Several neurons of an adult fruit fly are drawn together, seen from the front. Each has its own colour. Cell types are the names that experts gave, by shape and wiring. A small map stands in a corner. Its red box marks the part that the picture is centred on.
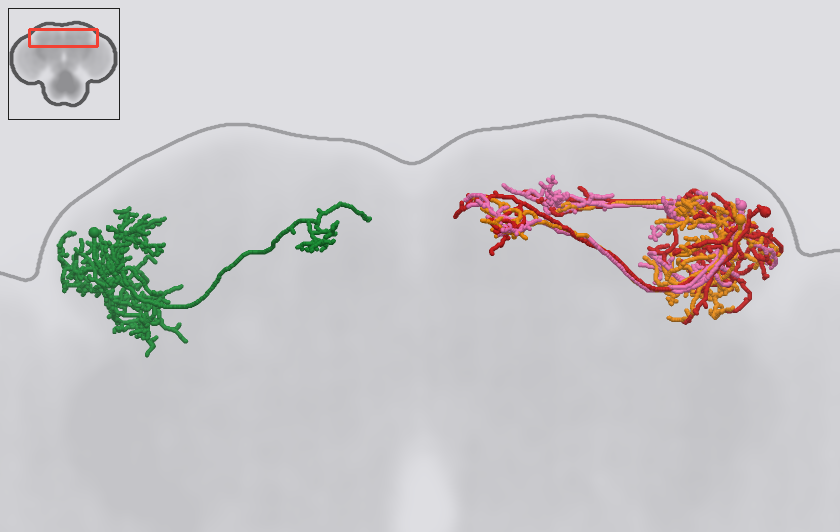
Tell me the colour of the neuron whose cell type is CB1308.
orange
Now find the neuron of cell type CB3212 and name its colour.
green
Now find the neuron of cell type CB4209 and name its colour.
red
